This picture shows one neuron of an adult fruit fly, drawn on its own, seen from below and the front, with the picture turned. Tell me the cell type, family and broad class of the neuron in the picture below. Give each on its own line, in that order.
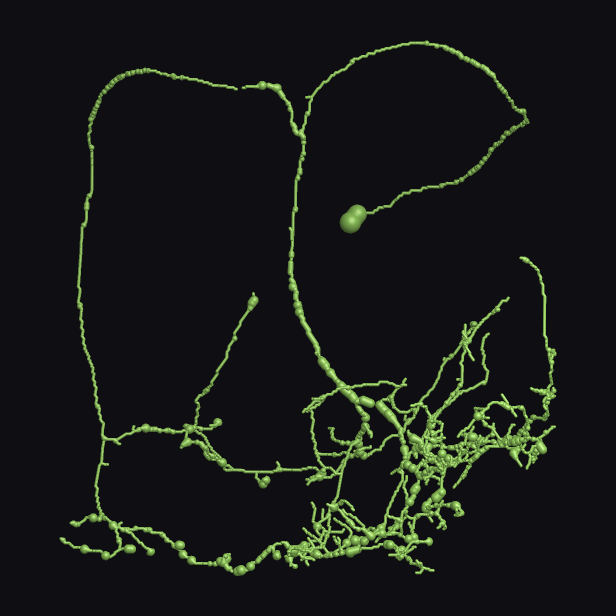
IN19B057
hemilineage 19B
nerve-cord intrinsic neuron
